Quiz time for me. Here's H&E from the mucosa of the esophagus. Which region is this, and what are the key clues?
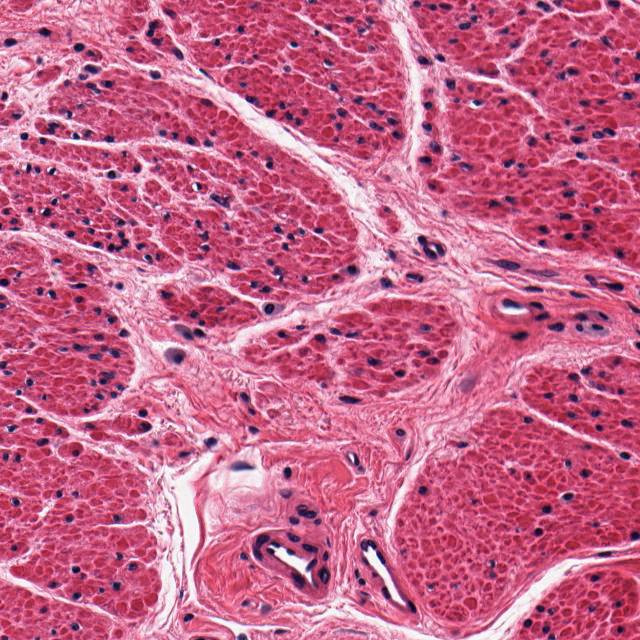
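Let's take this one slowly: it is smooth muscle, in large bundles filling the field. Look first at the cells themselves: where a nucleus is present, it sits in the centre of the cell profile, not at the edge, and the cytoplasm stains a deep pink-red with eosin.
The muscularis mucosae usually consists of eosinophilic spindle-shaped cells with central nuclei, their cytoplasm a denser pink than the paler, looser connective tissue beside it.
Now compare the branching septa between the bundles: pale pink, loose collagenous tissue, broadest in the centre and lower middle of the field.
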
